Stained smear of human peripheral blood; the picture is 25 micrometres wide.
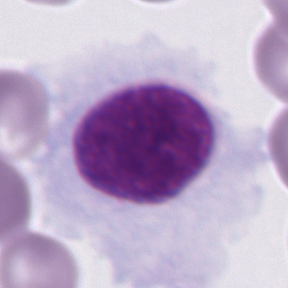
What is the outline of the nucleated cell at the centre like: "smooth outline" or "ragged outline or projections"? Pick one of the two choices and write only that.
Ragged outline or projections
